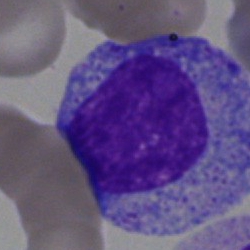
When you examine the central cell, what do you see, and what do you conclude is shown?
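Broadly round, the outline has a slightly irregular, bumpy edge. The nucleus sits off-centre toward the left, so the rim of cytoplasm is wider on the right. Many small purple granules are scattered throughout the cytoplasm, which is a deeper blue along the left edge next to the nucleus. It is a promyelocyte.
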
